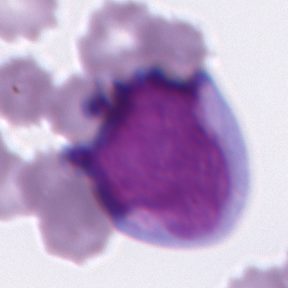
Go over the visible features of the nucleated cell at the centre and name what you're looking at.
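Oval cell; right edge smooth. Ragged dark blue projections stand out from the upper-left edge. Nucleus fills most of the cell. Cytoplasm: no granules seen. Myeloblast.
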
